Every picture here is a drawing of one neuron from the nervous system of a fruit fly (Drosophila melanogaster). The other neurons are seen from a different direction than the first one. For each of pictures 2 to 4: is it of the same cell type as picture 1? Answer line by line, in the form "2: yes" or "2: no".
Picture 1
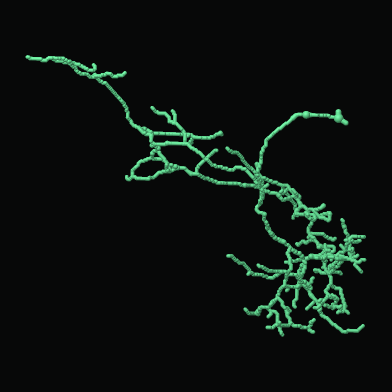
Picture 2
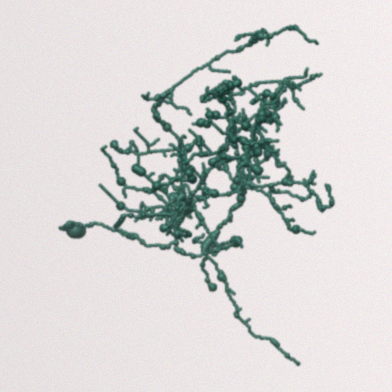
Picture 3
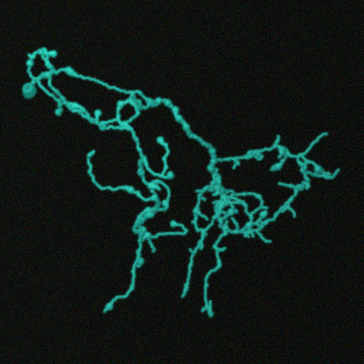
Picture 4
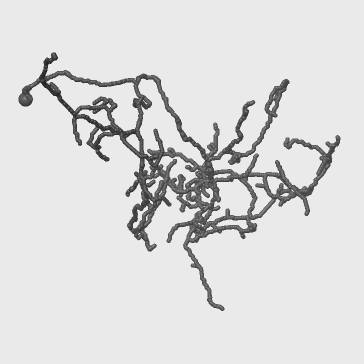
2: no
3: yes
4: yes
